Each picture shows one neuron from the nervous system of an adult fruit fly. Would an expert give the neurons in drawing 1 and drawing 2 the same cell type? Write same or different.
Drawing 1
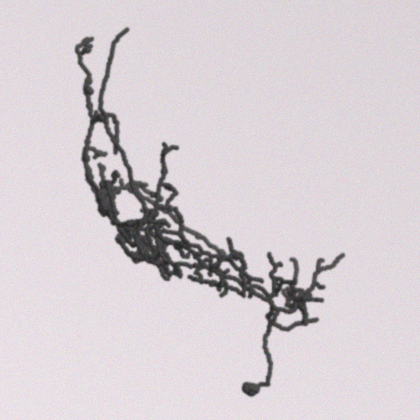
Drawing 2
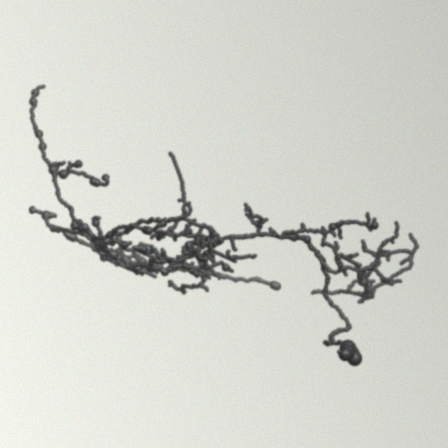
same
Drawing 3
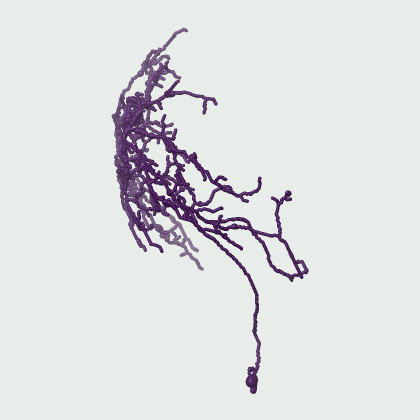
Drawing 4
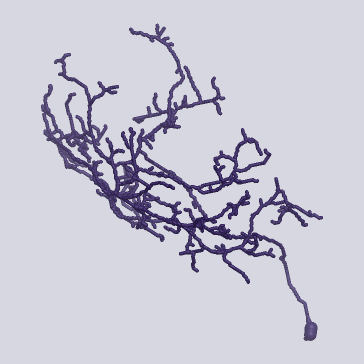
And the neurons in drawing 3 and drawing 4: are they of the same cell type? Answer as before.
same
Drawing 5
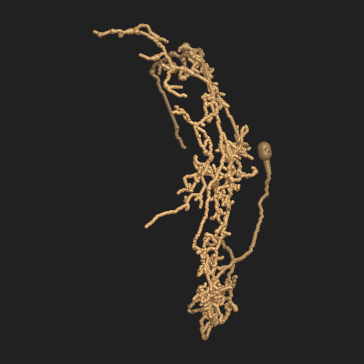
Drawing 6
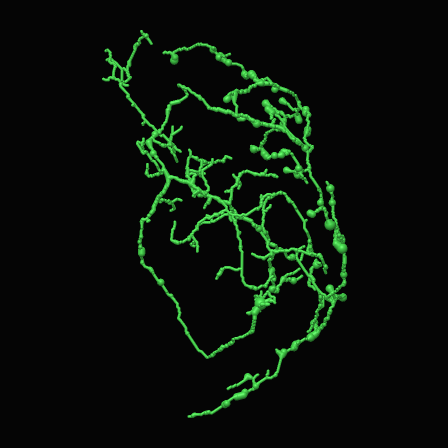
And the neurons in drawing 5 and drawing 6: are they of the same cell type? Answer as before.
same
